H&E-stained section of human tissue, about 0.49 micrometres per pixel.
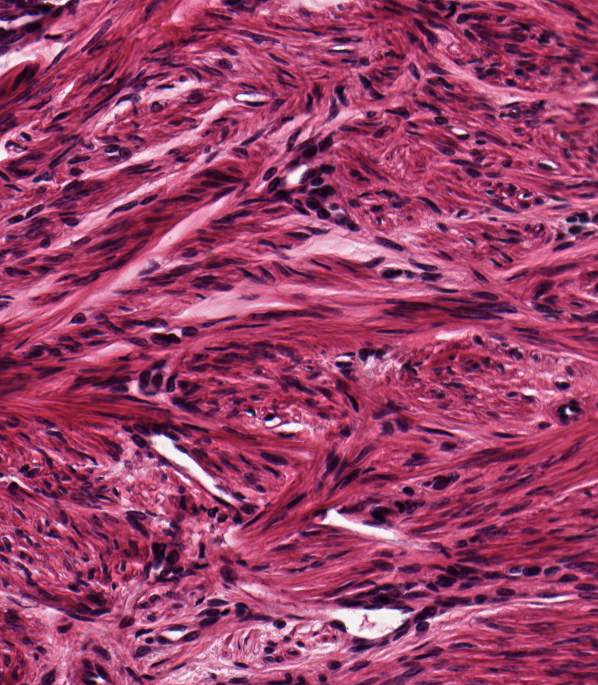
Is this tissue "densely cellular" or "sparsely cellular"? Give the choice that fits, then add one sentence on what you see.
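Densely cellular. The cells are densely packed with very little intervening stroma.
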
